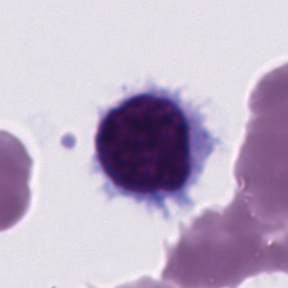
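Hairy cell here, from a peripheral blood smear: see how many fine hair-like projections fringe its surface all the way round. The chromatin is dark purple and coarsely mottled, and the pale blue cytoplasm is widest on the right side of the cell.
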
